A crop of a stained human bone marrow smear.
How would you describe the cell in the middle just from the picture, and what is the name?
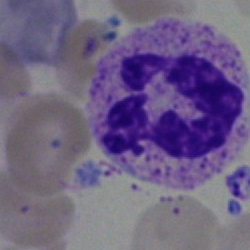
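Outline round and smoothly curved. Chromatin dark purple and coarsely clumped. Nucleoli are not visible in the nucleus. The cytoplasm shows no vacuoles. Cell type: segmented neutrophil.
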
